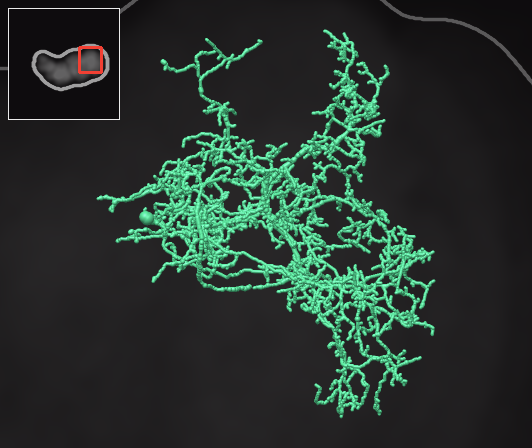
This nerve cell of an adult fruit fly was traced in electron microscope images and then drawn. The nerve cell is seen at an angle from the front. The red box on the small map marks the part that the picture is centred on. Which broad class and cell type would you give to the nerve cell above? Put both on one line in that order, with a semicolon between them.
central-brain intrinsic neuron; CL256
